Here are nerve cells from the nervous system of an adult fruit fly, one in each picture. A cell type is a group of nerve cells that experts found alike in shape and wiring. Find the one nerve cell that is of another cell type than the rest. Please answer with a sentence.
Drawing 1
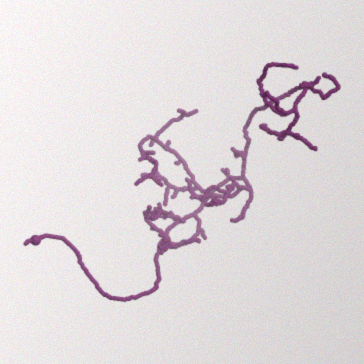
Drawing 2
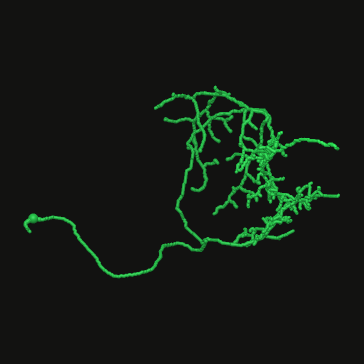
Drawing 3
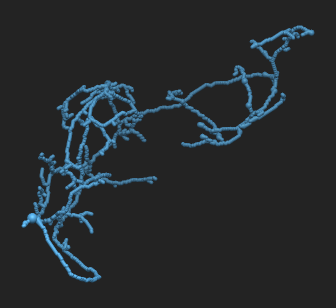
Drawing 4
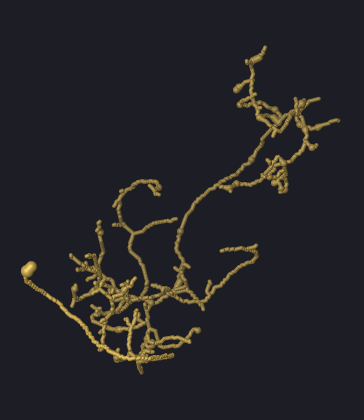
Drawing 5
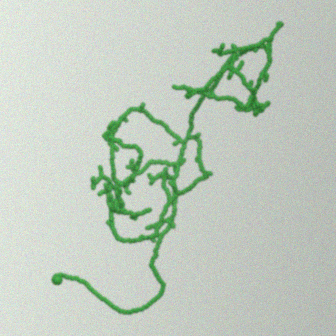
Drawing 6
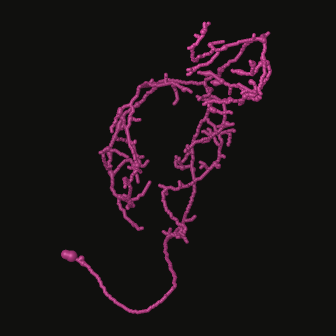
The nerve cell in drawing 2 is of another cell type than the rest.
